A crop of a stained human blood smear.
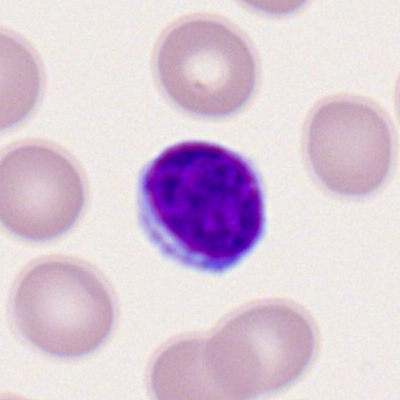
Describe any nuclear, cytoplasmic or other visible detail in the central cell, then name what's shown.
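Most of the cell is taken up by the nucleus, in which no nucleoli can be seen. A thin crescent of pale blue cytoplasm shows, chiefly along the lower left edge, and it holds no granules. This is a lymphocyte.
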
